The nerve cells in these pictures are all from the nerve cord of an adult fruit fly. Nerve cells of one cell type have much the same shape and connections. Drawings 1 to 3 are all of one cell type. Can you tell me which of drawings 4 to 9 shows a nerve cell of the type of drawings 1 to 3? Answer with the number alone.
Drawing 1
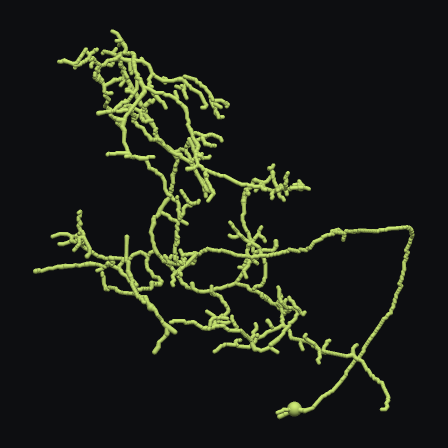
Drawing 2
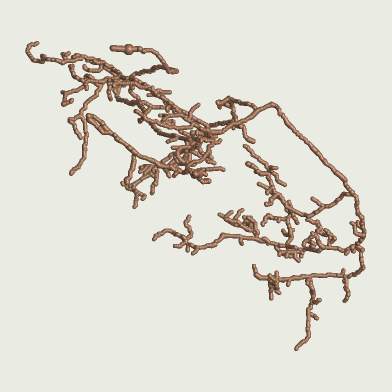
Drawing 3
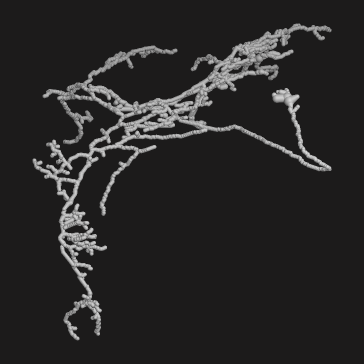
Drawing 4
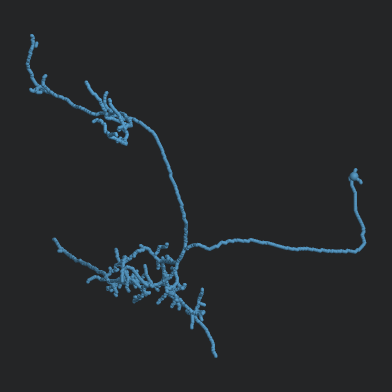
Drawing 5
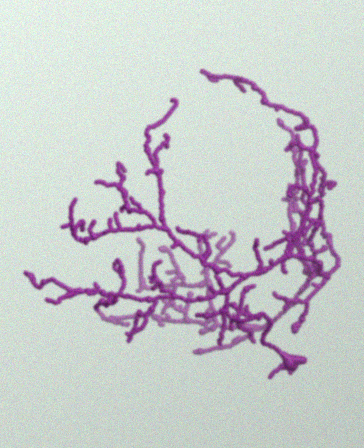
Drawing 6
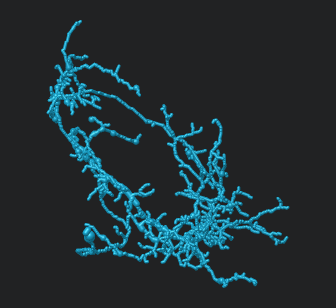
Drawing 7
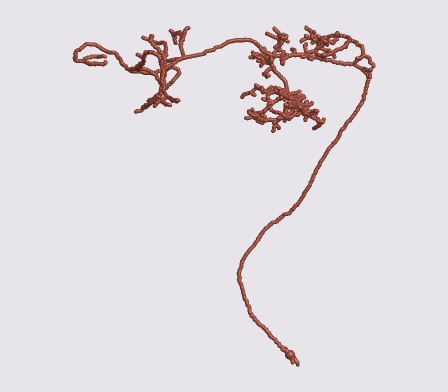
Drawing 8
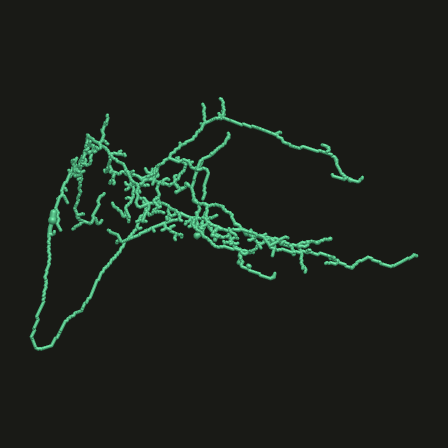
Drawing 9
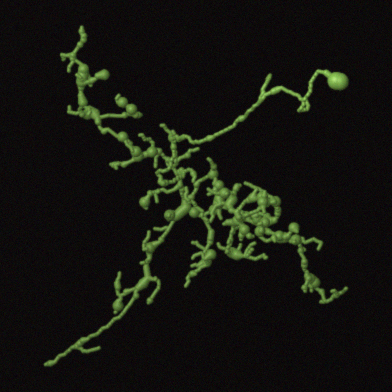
8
